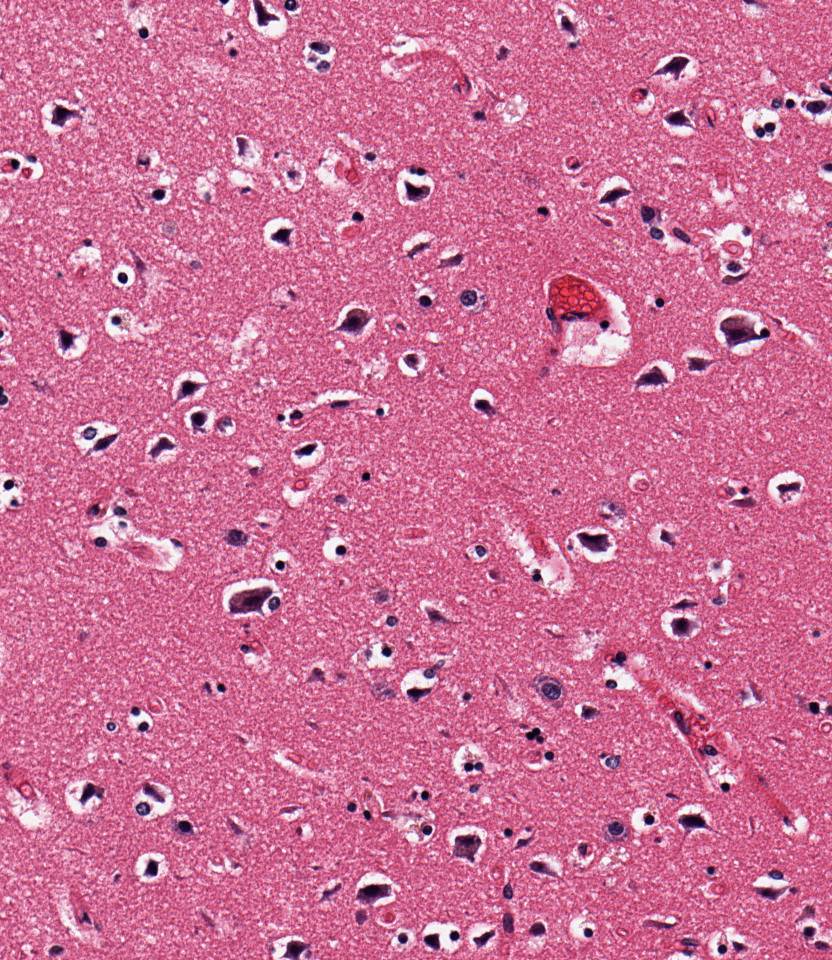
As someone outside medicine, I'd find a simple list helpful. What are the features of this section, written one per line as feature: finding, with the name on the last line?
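Matrix: finely granular, pink, fibrillary; fills the field, no compartments
Cells: many shrunken, angular, darkly stained, each in a clear empty space
Distribution: haloed cells fairly even across the field
Nuclei: small, round, dark, scant cytoplasm, many haloed
Name: cerebral cortex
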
